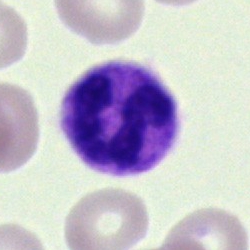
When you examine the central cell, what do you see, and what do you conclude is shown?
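Taking texture in turn, the cell is coarse and mottled purple throughout. Between the dark purple masses lie lighter lilac-pink areas. Looking for a nucleolus, none can be seen, and no clear vacuoles are seen either. This cell is a segmented neutrophil.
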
